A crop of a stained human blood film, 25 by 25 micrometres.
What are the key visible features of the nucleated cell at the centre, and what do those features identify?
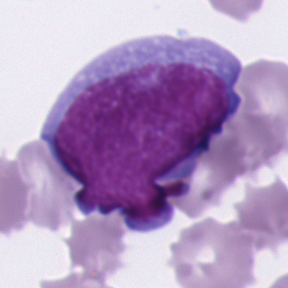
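The nucleus forms a single unlobed mass. The cytoplasm contains neither coarse granules nor vacuoles. Several small knob-like blebs lie along the lower edge of the cell. The cell is a myeloblast.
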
